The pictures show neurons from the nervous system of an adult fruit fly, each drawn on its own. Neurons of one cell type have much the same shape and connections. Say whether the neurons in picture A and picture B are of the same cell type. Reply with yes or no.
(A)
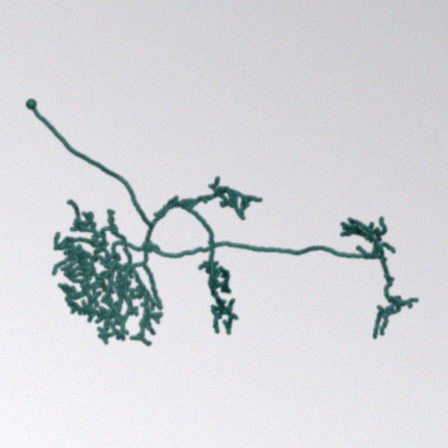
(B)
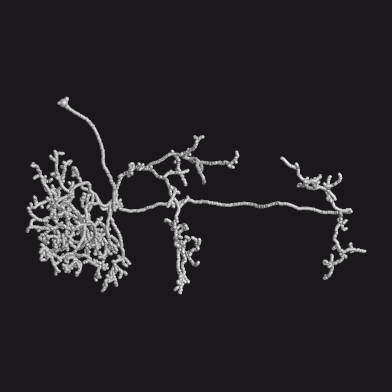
yes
